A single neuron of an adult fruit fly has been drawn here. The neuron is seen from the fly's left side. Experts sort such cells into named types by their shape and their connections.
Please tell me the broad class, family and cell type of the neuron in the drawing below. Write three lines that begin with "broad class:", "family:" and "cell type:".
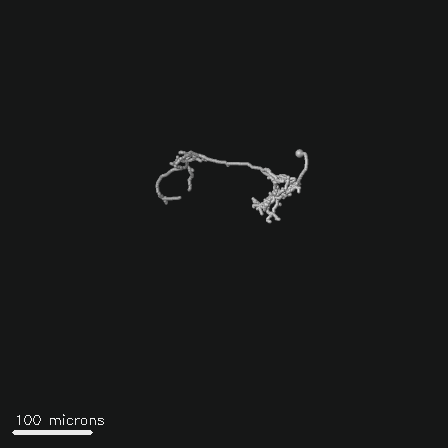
broad class: nerve-cord intrinsic neuron
family: hemilineage 19B
cell type: IN19B097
